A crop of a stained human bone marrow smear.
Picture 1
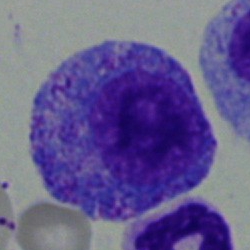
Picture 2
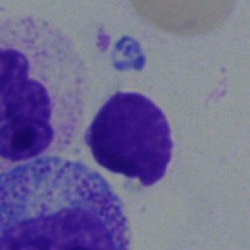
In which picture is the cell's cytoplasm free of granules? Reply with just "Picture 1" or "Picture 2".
Picture 2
